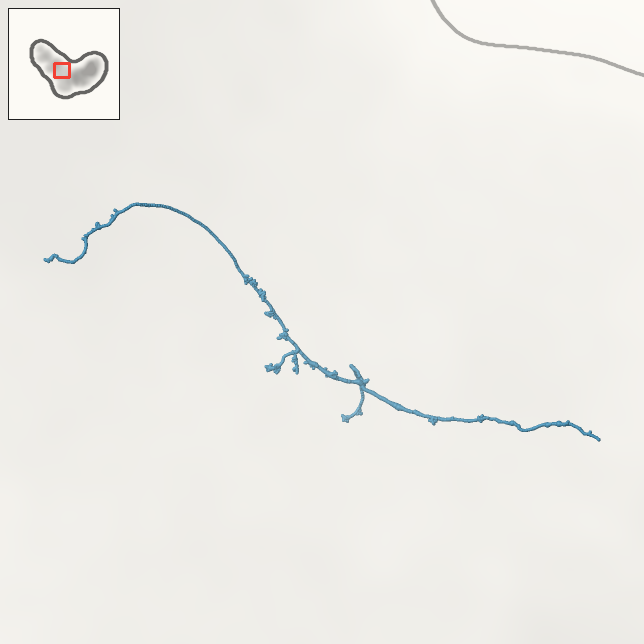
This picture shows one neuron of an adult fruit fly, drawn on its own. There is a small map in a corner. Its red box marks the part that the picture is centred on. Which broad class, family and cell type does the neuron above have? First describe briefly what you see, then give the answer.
The drawing shows no cell body. In this view it is wider than it is tall. This is a sensory neuron entering the nerve cord. The name of its family is class mechanosensory proprioceptive. Its cell type is SNpp40.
